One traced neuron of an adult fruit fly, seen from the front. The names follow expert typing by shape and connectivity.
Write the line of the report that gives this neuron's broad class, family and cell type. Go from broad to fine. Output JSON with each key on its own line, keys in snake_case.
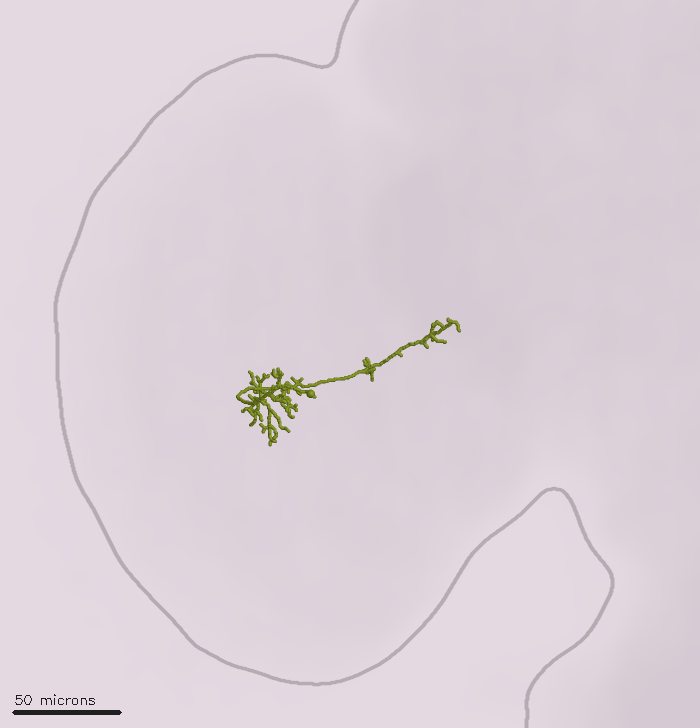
{
 "broad_class": "optic-lobe intrinsic neuron",
 "family": "TmY",
 "cell_type": "TmY13"
}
